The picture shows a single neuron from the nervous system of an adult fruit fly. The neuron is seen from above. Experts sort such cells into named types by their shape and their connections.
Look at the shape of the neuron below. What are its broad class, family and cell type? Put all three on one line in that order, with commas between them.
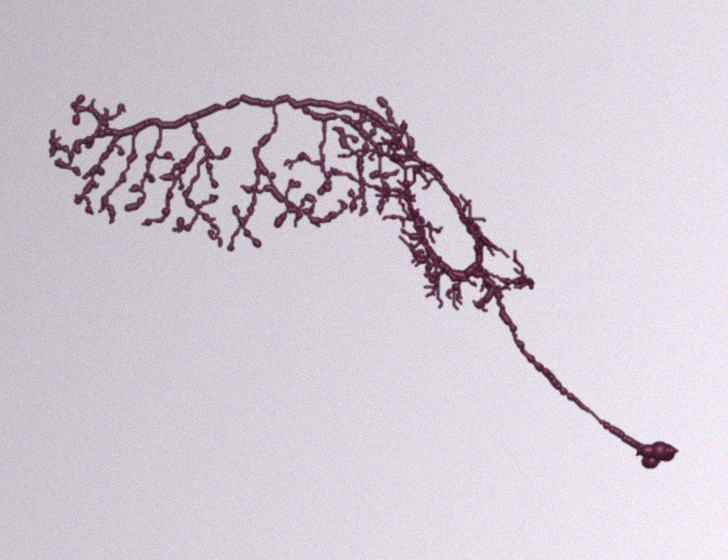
central-brain intrinsic neuron, hemilineage DL1_dorsal, FB6I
